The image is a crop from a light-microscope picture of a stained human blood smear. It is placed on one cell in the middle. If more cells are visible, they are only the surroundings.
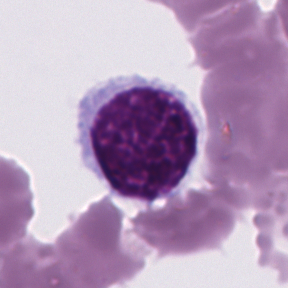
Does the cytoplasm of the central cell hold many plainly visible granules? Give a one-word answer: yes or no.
No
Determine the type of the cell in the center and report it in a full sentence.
The central cell in this smear crop is a hairy cell.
